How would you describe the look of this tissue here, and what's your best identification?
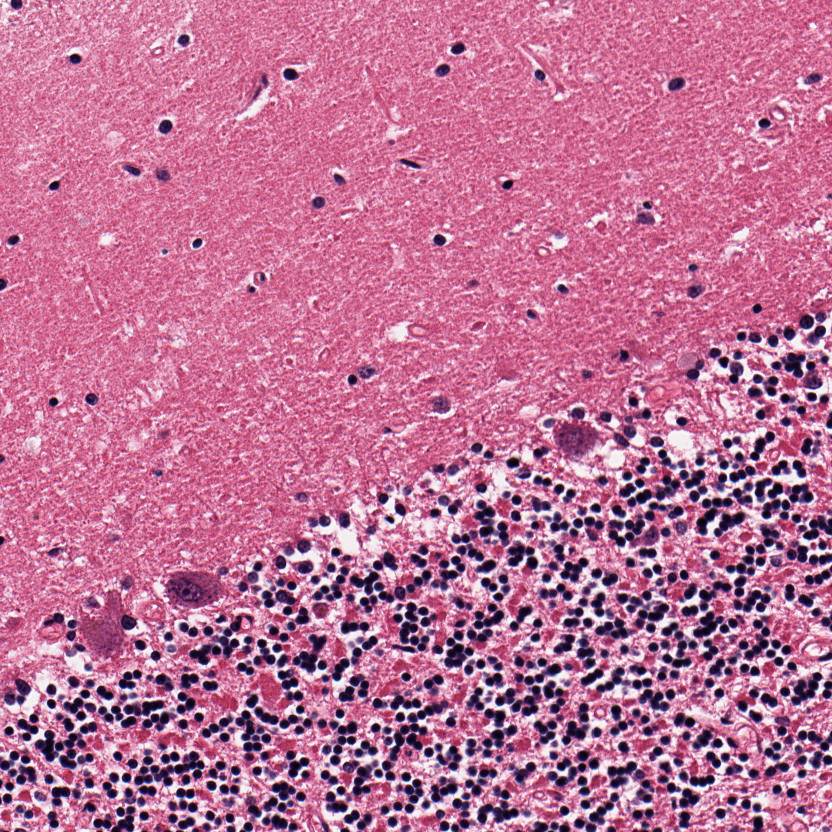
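A diagonal boundary crosses the field: upper left, a pale pink, sparsely cellular layer; lower right, a densely cellular one. Its nuclei are small, round and dark-staining, with very little visible cytoplasm, and small pink cell-free islands are scattered among them. A few large neurons with ample purplish cytoplasm sit singly along the boundary. This is cerebellum.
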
